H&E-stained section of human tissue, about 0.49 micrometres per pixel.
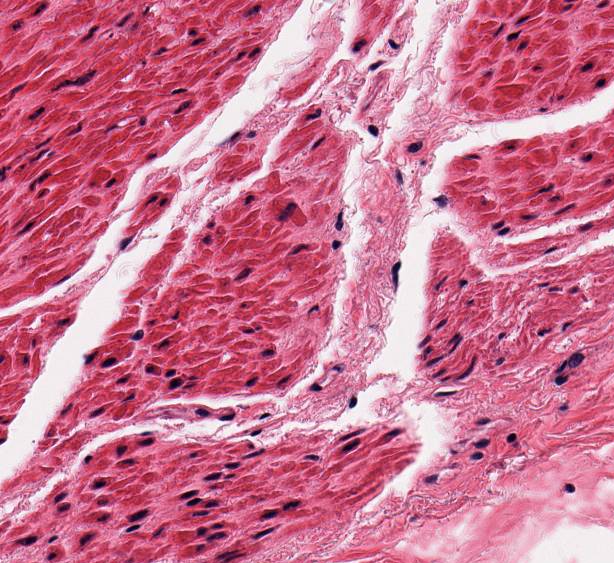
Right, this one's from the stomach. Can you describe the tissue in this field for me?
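What I see first are irregular bundles of muscle fibres, divided by pale septa running diagonally from the upper right toward the lower left. Looking closer, neighbouring bundles don't share a direction: some fibres are cut lengthwise, others obliquely. Within the bundles the nuclei are elongated and stain dark blue. The fibre cytoplasm, meanwhile, takes a deep pink-red.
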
